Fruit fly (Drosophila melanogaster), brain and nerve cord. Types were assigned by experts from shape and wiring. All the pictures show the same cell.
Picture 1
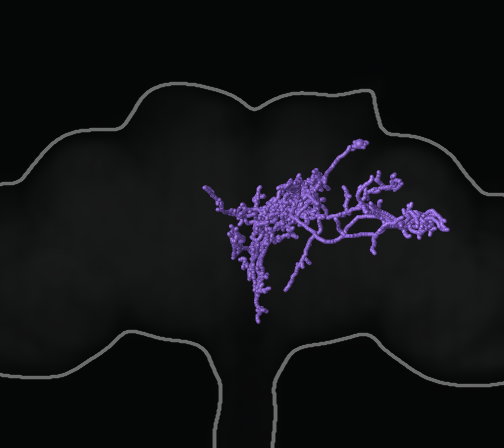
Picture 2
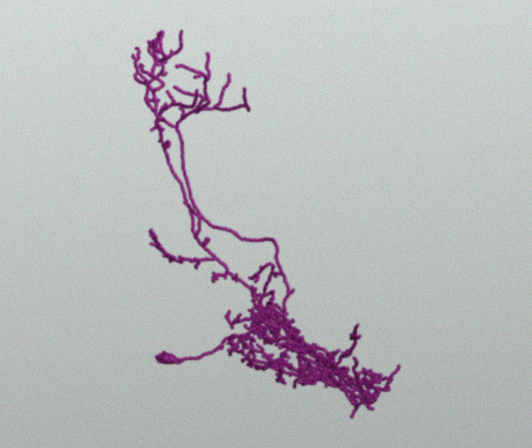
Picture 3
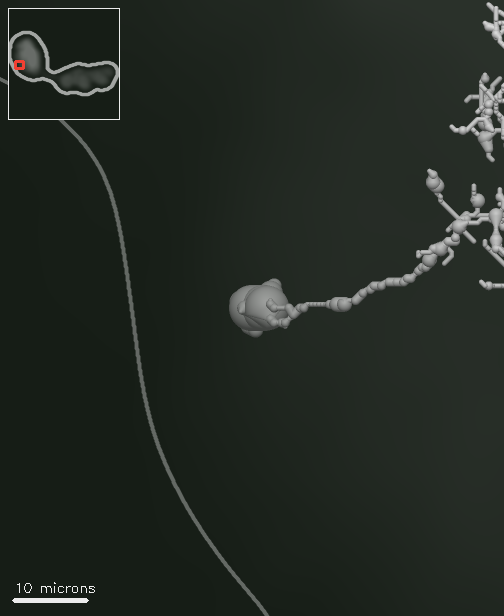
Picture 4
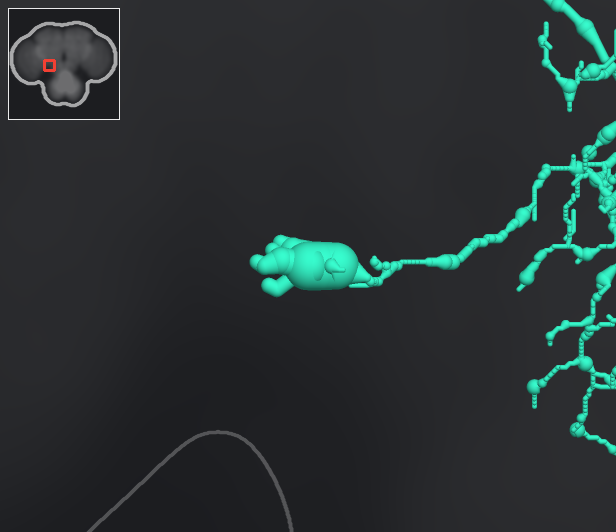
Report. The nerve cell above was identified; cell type: GNG640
